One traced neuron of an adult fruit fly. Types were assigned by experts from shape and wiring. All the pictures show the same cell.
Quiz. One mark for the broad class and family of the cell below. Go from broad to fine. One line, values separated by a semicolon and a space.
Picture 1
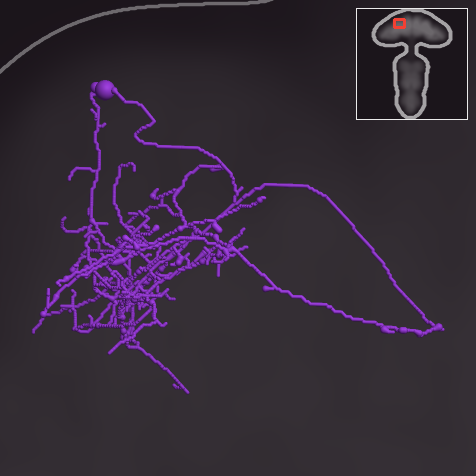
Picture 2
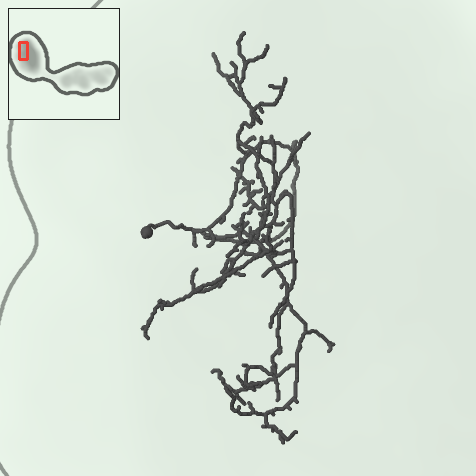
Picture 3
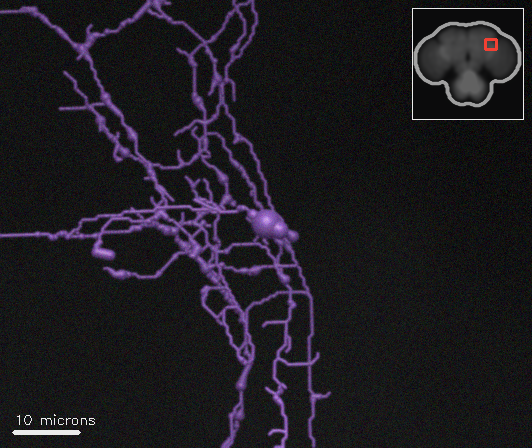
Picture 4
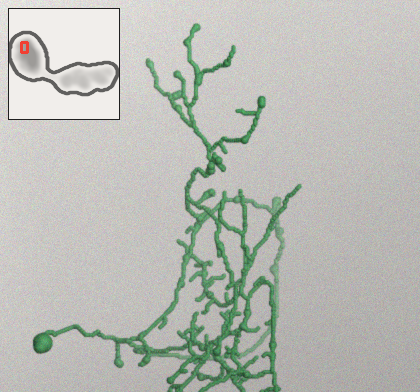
central-brain intrinsic neuron; hemilineage VLPl&d1_dorsal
